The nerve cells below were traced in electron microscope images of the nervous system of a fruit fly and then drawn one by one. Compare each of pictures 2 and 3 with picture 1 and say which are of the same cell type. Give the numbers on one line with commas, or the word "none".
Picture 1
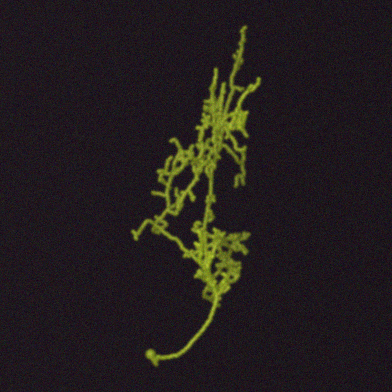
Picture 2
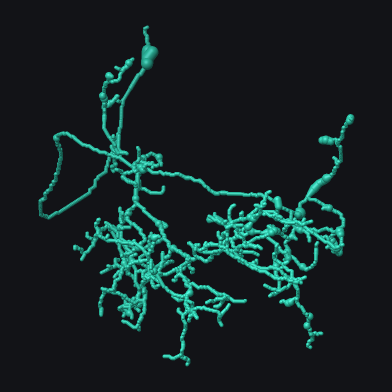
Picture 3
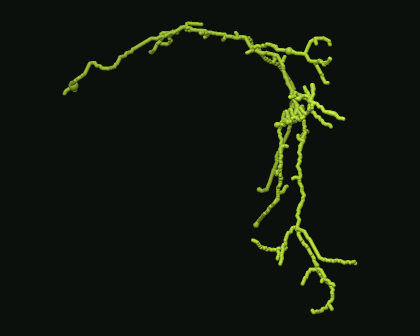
2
